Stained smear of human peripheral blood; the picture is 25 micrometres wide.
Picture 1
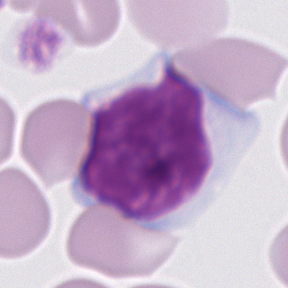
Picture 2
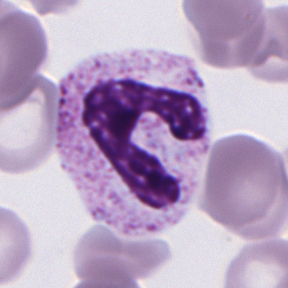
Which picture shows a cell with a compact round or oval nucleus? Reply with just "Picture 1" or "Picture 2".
Picture 1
